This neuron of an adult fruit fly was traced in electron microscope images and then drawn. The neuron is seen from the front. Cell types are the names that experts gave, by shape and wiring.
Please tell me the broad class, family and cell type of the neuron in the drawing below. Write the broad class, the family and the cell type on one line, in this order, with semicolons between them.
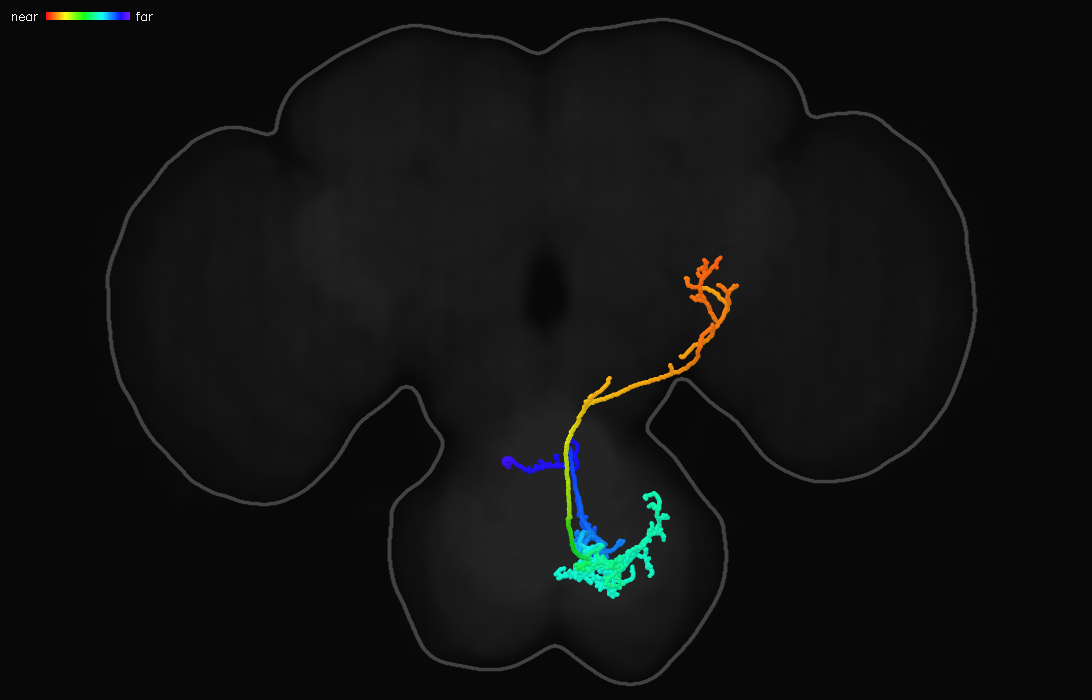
ascending neuron; hemilineage 09B; AN09B029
